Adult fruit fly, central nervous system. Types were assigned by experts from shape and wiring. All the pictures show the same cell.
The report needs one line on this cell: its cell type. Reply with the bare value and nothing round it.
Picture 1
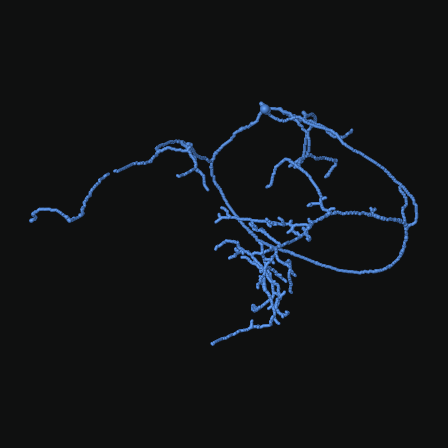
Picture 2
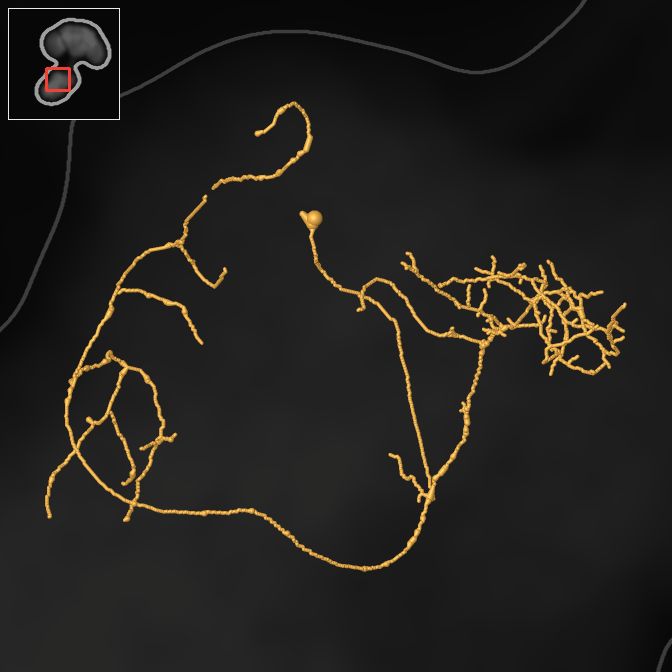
IN19B071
